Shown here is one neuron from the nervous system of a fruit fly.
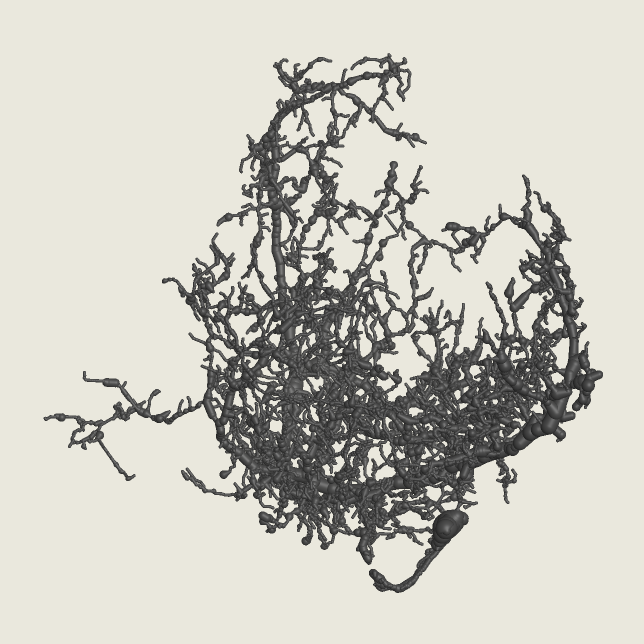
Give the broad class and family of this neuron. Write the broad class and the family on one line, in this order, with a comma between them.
nerve-cord intrinsic neuron, hemilineage 19A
